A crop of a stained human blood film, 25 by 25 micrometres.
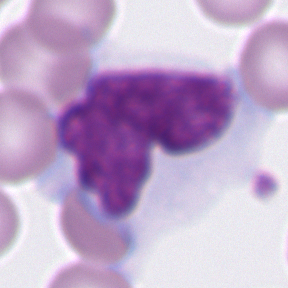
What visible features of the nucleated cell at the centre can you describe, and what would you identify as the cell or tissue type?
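Taking each feature in turn: the nucleus is irregular and folded, with a deep notch cut into its lower edge. Next, the chromatin is mottled purple with lighter pinkish patches, not evenly dark. Then the cytoplasm, which is pale grey-blue and abundant, spreading as a broad area beside the nucleus. Last, the name: monocyte.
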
